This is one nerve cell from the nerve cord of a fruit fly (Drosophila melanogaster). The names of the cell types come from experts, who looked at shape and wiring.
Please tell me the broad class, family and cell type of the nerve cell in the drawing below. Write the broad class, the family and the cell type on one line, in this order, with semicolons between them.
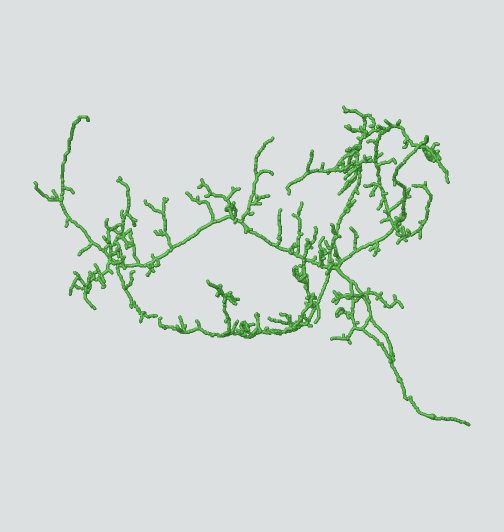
efferent neuron of the nerve cord; hemilineage 21X; EN21X001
